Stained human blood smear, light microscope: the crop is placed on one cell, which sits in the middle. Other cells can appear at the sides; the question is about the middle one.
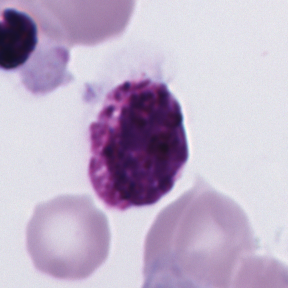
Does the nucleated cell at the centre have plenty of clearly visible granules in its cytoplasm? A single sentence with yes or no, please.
Yes, this cell's cytoplasm carries many visible granules.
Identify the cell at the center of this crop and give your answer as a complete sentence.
What sits at the centre of this crop is a basophil.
